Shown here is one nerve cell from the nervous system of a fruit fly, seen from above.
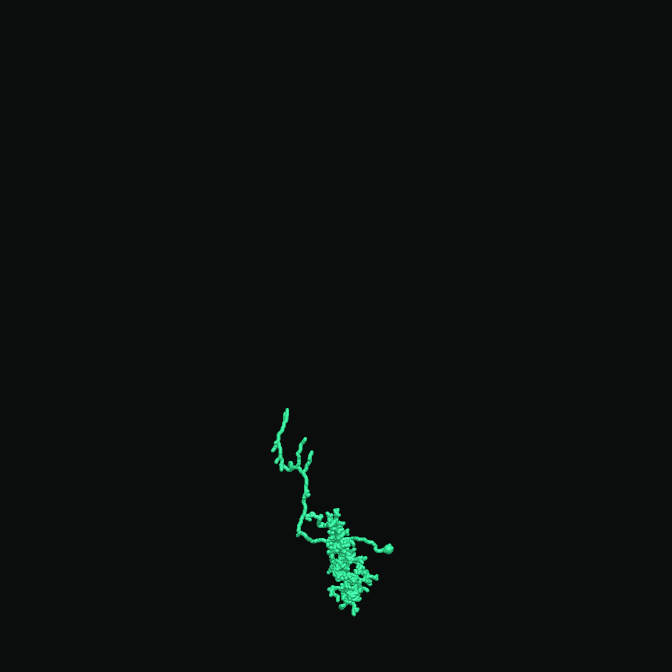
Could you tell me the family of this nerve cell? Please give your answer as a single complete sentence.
The family classification of the nerve cell is hemilineage 07B.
